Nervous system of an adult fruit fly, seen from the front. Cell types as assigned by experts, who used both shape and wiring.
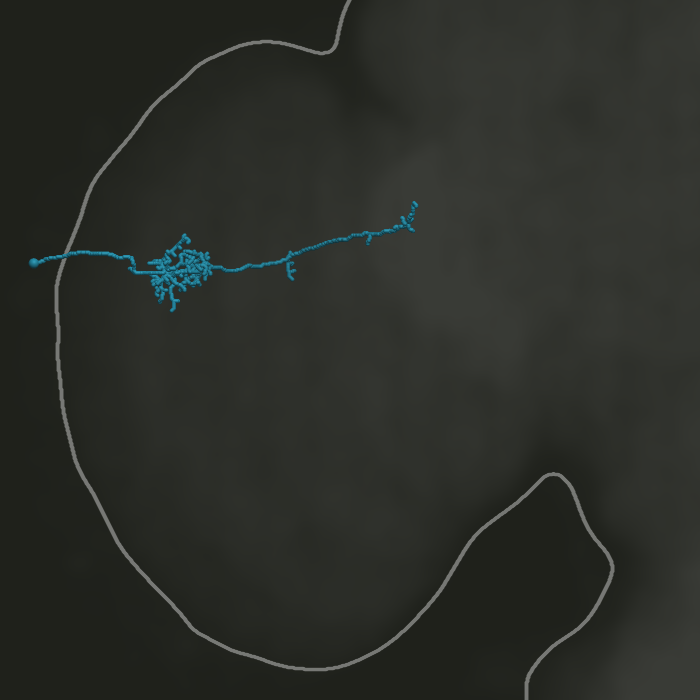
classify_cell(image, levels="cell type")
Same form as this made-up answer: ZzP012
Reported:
TmY10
